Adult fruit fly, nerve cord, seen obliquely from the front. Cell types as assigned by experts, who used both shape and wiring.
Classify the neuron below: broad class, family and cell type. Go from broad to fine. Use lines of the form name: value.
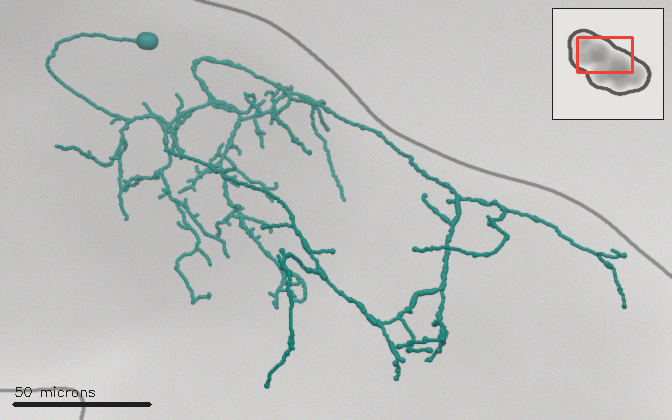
broad class: nerve-cord intrinsic neuron
family: hemilineage 19B
cell type: IN19B047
